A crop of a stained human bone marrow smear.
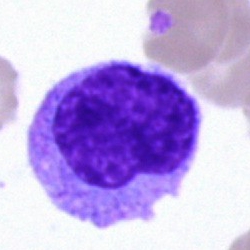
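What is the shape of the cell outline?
Roughly round, with a slightly uneven lower border.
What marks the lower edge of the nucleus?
A shallow indentation.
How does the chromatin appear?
Dark purple and coarsely clumped.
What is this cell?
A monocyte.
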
